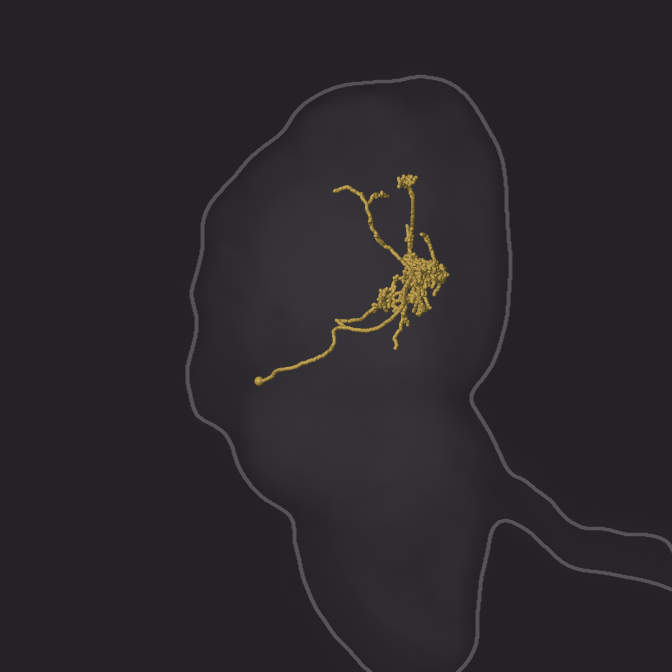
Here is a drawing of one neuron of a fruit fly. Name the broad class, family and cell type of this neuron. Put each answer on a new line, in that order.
central-brain intrinsic neuron
hemilineage LALv1_ventral
PLP071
